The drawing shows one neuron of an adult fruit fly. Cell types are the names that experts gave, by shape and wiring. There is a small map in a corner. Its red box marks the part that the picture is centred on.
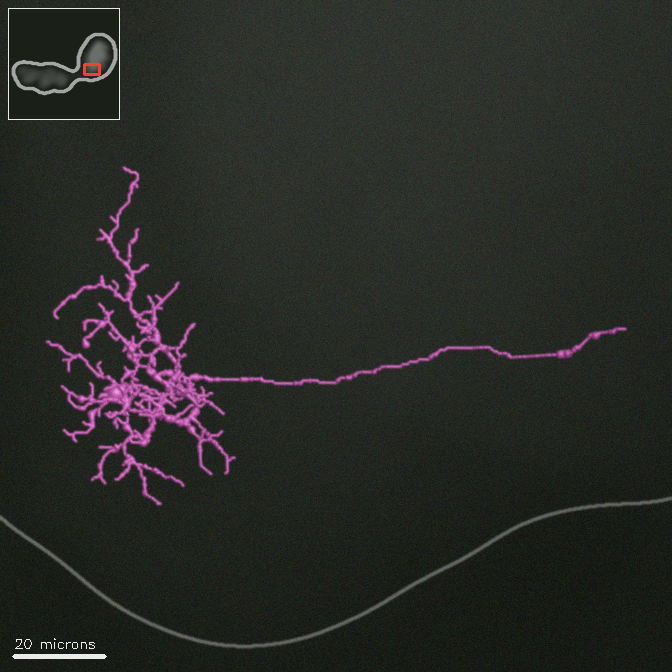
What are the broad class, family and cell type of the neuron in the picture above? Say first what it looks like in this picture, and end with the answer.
From left to right in the picture it spans about 130 microns. Dozens of branch ends can be seen. This is an optic-lobe intrinsic neuron. The family is Lawf. Its cell type is Lawf1.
